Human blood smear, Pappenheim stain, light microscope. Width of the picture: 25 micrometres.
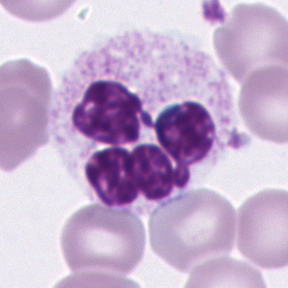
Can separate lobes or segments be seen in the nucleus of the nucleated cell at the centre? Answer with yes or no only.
Yes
